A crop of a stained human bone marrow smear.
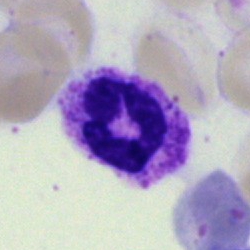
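Segmented neutrophil, whose nucleus forms a closed ring around a central opening filled with pale pinkish-lilac material. Chromatin is dense, dark purple and clumped. Fine purple granules lie scattered through the cytoplasm.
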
